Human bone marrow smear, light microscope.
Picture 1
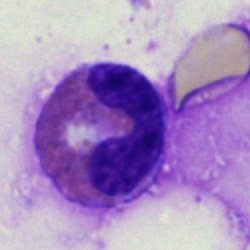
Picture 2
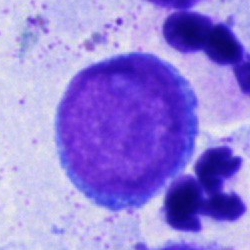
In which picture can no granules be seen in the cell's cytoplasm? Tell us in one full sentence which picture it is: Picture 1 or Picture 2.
The cell in picture 2 has a cytoplasm free of any visible granules.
